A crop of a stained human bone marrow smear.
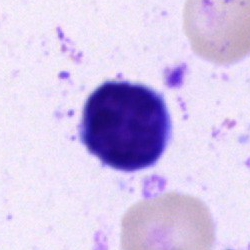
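Lymphocyte, the central cell in this stained bone marrow smear: its nucleus fills almost the whole cell, and the chromatin is a deep dark purple-blue that looks dense. You won't find granules anywhere in it, and the cell edge is free of hair-like projections.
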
